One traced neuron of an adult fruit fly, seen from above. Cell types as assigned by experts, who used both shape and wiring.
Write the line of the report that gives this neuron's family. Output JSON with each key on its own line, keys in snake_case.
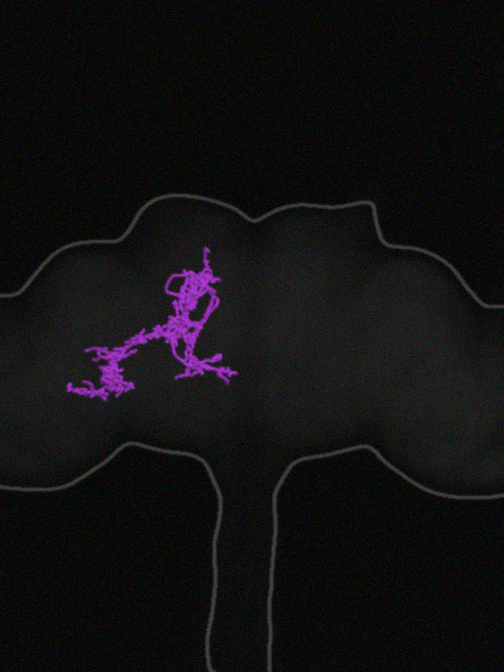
{
 "family": "hemilineage SMPp&v1_posterior"
}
